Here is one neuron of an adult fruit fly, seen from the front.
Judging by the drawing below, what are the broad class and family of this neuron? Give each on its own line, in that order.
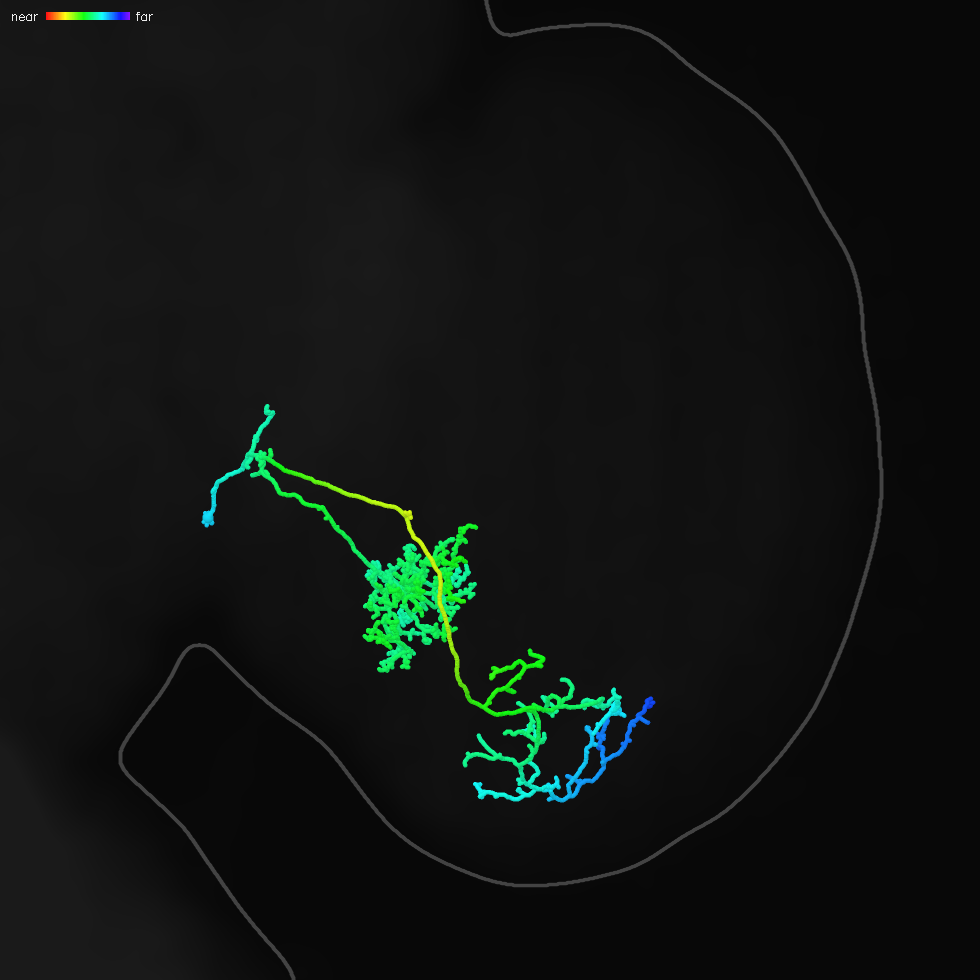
optic-lobe intrinsic neuron
MeLo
